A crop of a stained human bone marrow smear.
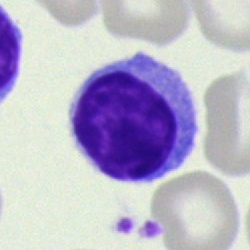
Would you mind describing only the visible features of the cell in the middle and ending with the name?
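Round to slightly oval, this one, with a border that's mostly smooth. The nucleus fills most of the cell and sits off-centre toward the left. Its chromatin is dense and dark purple, broken up by patchy lighter areas. The cytoplasm shows as a blue crescent, mainly on the right side. It's a lymphocyte.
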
